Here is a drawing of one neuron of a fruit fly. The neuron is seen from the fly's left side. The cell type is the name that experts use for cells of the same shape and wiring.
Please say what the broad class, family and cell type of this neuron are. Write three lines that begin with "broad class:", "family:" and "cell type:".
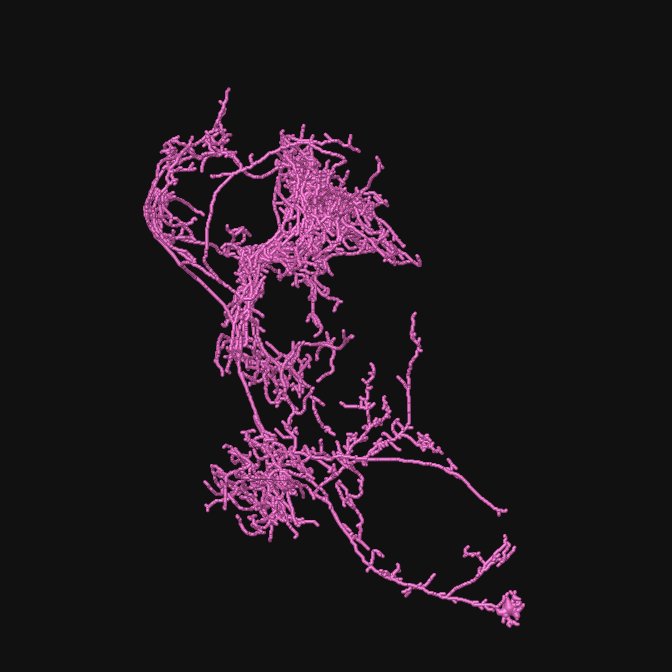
broad class: central-brain intrinsic neuron
family: OA
cell type: OA-VPM4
